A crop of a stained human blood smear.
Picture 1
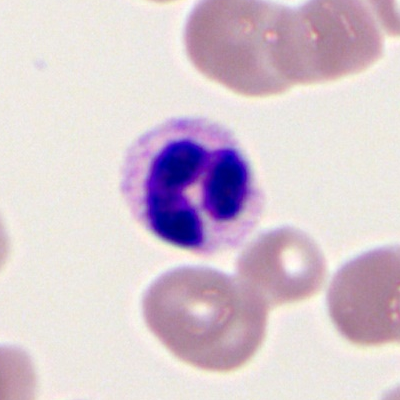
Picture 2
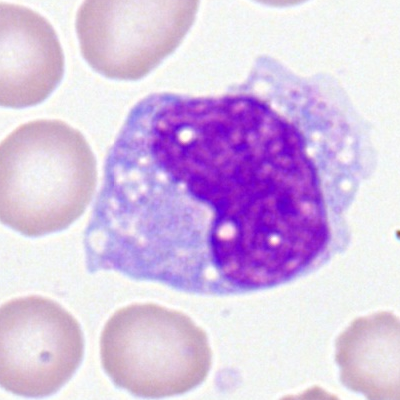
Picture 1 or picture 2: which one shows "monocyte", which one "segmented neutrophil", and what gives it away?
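Segmented neutrophil in picture 1, monocyte in picture 2. Outline: round in the neutrophil; irregular and angular in the monocyte. Nucleus: three lobes in the neutrophil; in the monocyte, a notch cut into the lower left side.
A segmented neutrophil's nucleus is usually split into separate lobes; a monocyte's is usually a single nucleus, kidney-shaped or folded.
Neutrophil chromatin: dark purple, coarsely clumped.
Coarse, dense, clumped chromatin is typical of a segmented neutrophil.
Cytoplasm: pale pinkish-lilac in the neutrophil; plentiful and pale grey-blue in the monocyte.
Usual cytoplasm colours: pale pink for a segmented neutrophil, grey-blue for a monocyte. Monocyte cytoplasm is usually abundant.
Granules: fine, small lilac ones in the neutrophil; fine pinkish-purple ones scattered through the monocyte cytoplasm. Vacuoles: none seen in the neutrophil; many small clear ones in the monocyte.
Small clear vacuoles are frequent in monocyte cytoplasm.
Monocyte also: a few small clear round spots over the nucleus.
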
